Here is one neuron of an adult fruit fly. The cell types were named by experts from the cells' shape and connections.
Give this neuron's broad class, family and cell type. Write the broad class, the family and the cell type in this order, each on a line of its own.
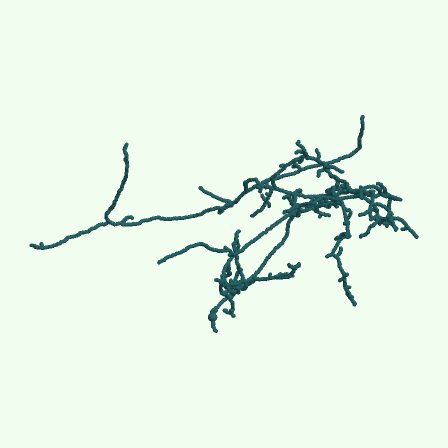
nerve-cord intrinsic neuron
hemilineage 05B
IN05B064_b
